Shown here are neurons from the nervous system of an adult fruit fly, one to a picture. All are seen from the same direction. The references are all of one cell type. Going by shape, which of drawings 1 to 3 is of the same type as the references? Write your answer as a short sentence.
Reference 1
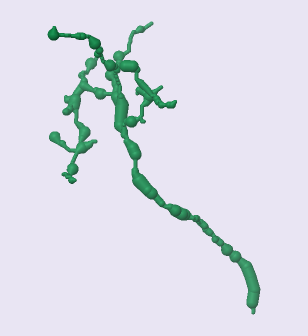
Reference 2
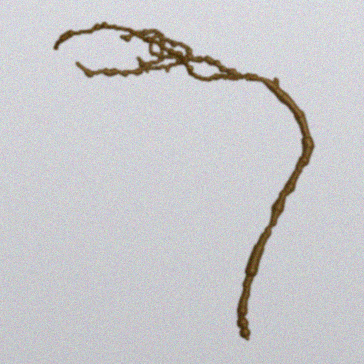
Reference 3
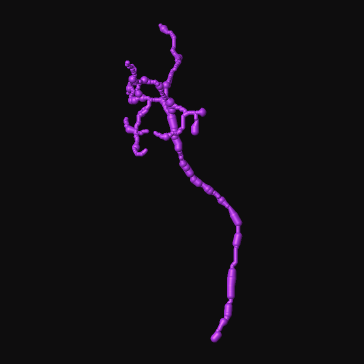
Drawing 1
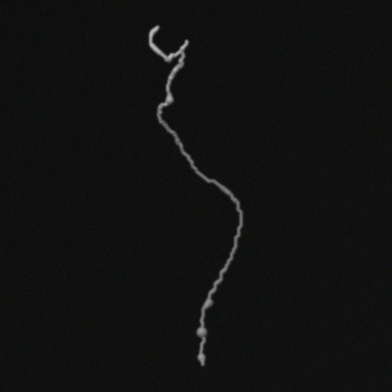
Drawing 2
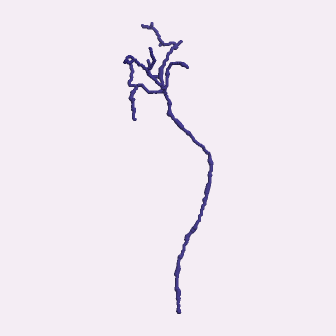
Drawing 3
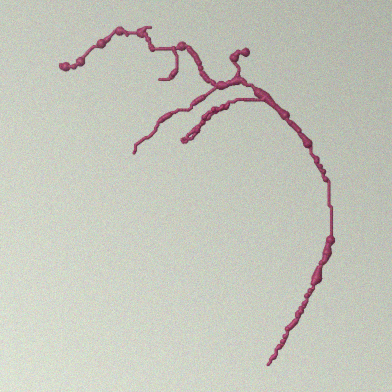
Drawing 2 shows a neuron of the same cell type.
